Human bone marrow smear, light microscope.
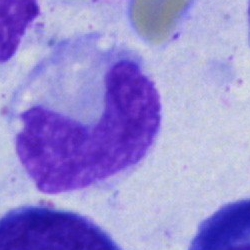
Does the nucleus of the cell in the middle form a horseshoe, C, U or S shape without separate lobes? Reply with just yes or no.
Yes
